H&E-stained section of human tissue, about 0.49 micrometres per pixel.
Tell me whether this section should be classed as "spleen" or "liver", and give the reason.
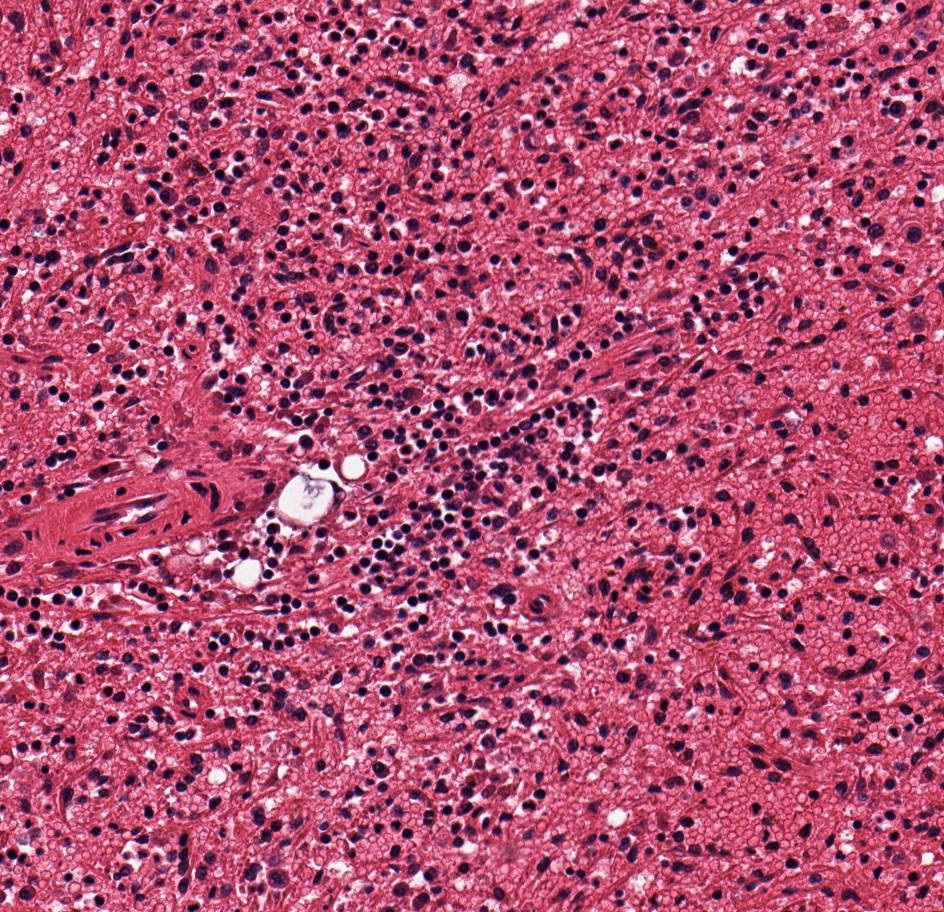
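This is spleen. Cells are spread diffusely across the field, with no glands, tubules or other organised units, and most nuclei are small, round, dark and much alike throughout.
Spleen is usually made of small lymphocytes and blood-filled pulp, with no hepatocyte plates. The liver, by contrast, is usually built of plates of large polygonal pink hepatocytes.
Nothing here forms such plates, and the small uniform nuclei fit the small lymphocytes of spleen. A pink fibrous band with spindle-shaped nuclei runs in from the left edge toward the centre. Between nuclei, tissue is pink and finely bubbly.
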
